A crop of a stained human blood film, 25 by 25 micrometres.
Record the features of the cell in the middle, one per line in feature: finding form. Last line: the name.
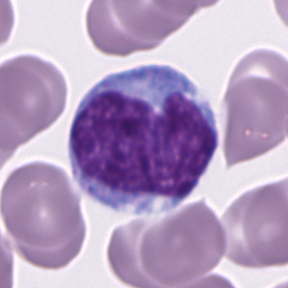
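Outline: round, nothing more to it.
Nucleus: notched in its upper edge, which makes it bean-shaped.
Chromatin: dark purple, clumped.
Cytoplasm: no distinct pink or red granules.
Name: monocyte.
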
